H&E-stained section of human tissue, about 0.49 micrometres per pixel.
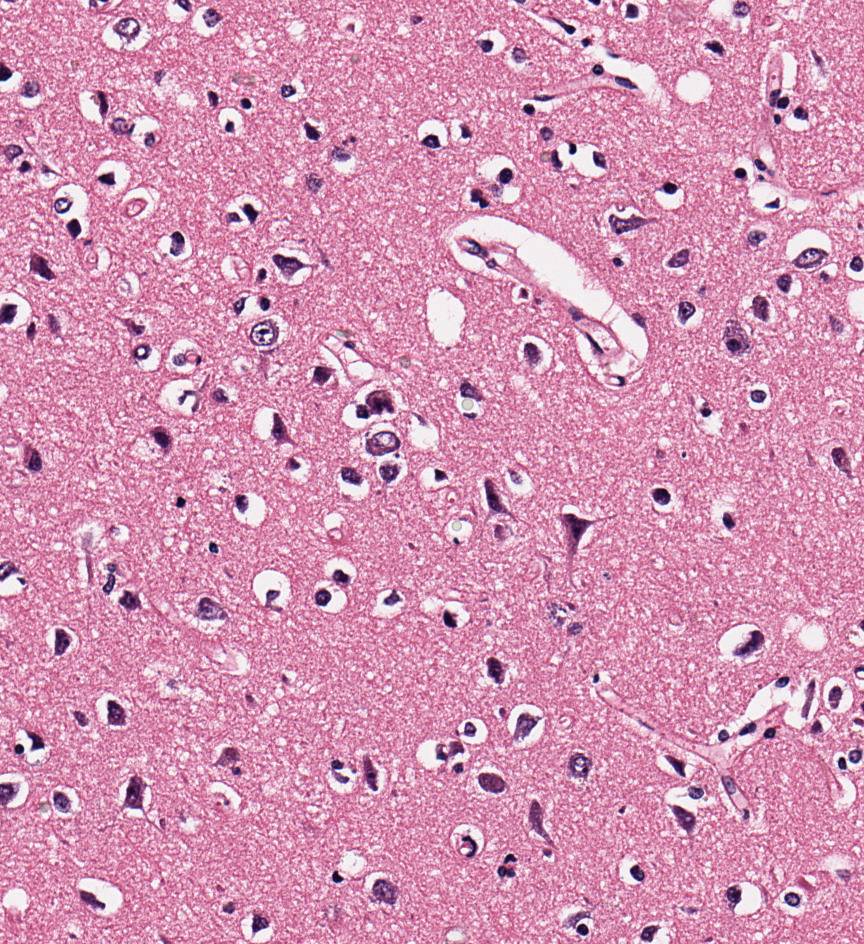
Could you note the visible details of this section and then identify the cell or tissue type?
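First, single cells lie scattered in a pink background, without glands or epithelium. Second, a few angular, triangular cell bodies with one tapering process are scattered, one below centre. Third, larger cells left of centre have round, pale, vesicular nuclei, each with one dark nucleolus. Fourth, most nuclei are small, round, dark. This is cerebral cortex.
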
